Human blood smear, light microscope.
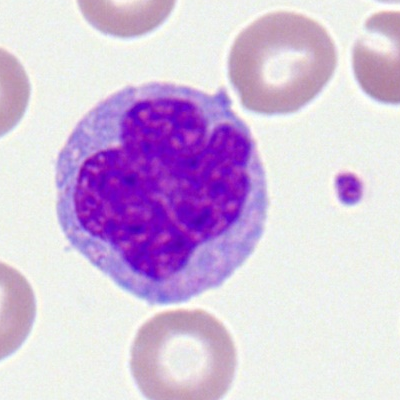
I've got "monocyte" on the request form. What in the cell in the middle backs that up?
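Taking this cell as a monocyte, let me go over what I can see. The nucleus is irregular, with several folds or indentations along its upper and right edges. Its chromatin looks lacy and stranded rather than densely clumped, and the cytoplasm is pale grey-blue. One thing fits the name less well: the nucleus fills most of the cell.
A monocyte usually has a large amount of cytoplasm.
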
